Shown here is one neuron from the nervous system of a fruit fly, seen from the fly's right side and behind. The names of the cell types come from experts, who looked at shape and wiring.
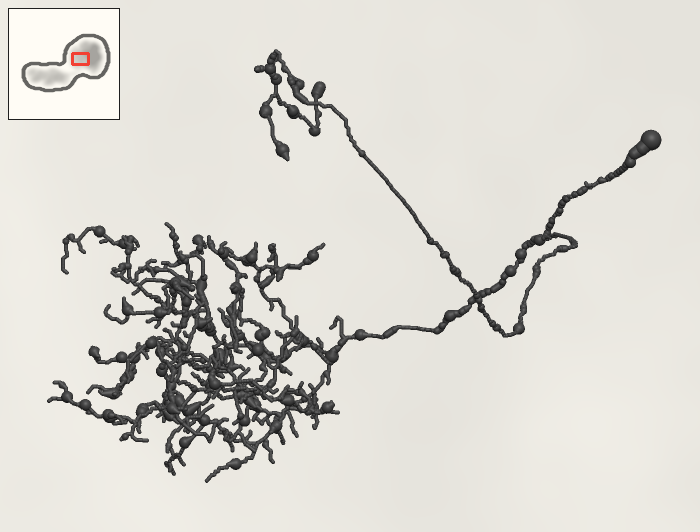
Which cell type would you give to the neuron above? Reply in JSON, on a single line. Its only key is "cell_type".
{"cell_type": "MeLo1"}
